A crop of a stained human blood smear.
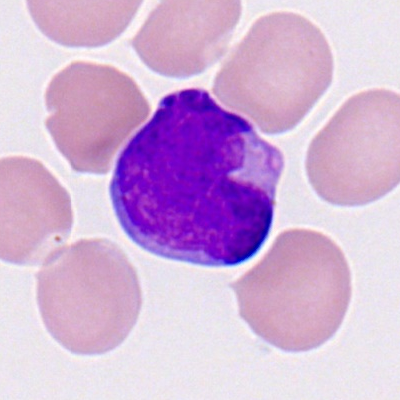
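Myeloblast, centre of field. Outline roughly round. Nucleus fills most of the cell, with a shallow indentation on its right side. No distinct granules in the cytoplasm.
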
